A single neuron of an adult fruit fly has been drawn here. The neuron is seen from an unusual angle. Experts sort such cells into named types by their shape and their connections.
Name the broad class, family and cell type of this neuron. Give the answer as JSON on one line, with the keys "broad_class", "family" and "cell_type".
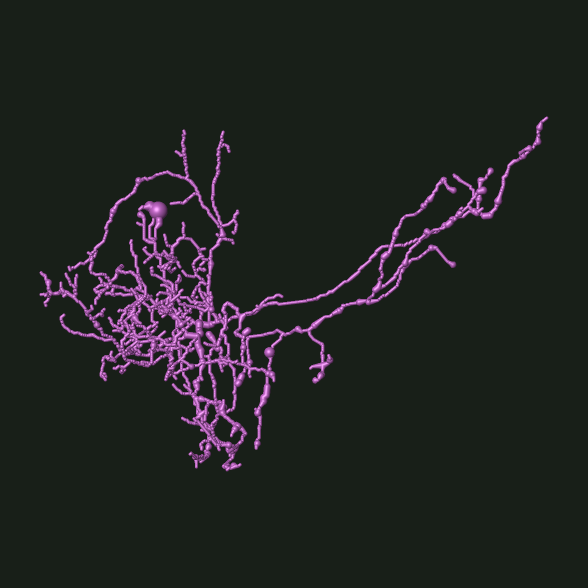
{"broad_class": "central-brain intrinsic neuron", "family": "hemilineage VLPl4_dorsal", "cell_type": "LH007m"}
